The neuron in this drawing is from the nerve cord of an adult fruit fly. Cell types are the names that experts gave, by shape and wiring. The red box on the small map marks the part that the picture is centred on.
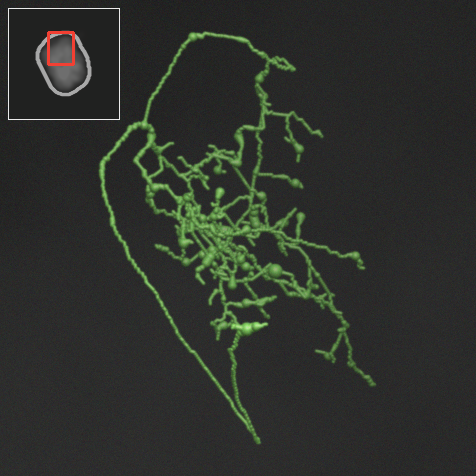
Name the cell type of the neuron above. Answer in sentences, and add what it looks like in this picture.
It is of cell type IN02A048. Its broad class is nerve-cord intrinsic neuron. The picture shows dozens of branch ends. In this view it is taller than it is wide.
